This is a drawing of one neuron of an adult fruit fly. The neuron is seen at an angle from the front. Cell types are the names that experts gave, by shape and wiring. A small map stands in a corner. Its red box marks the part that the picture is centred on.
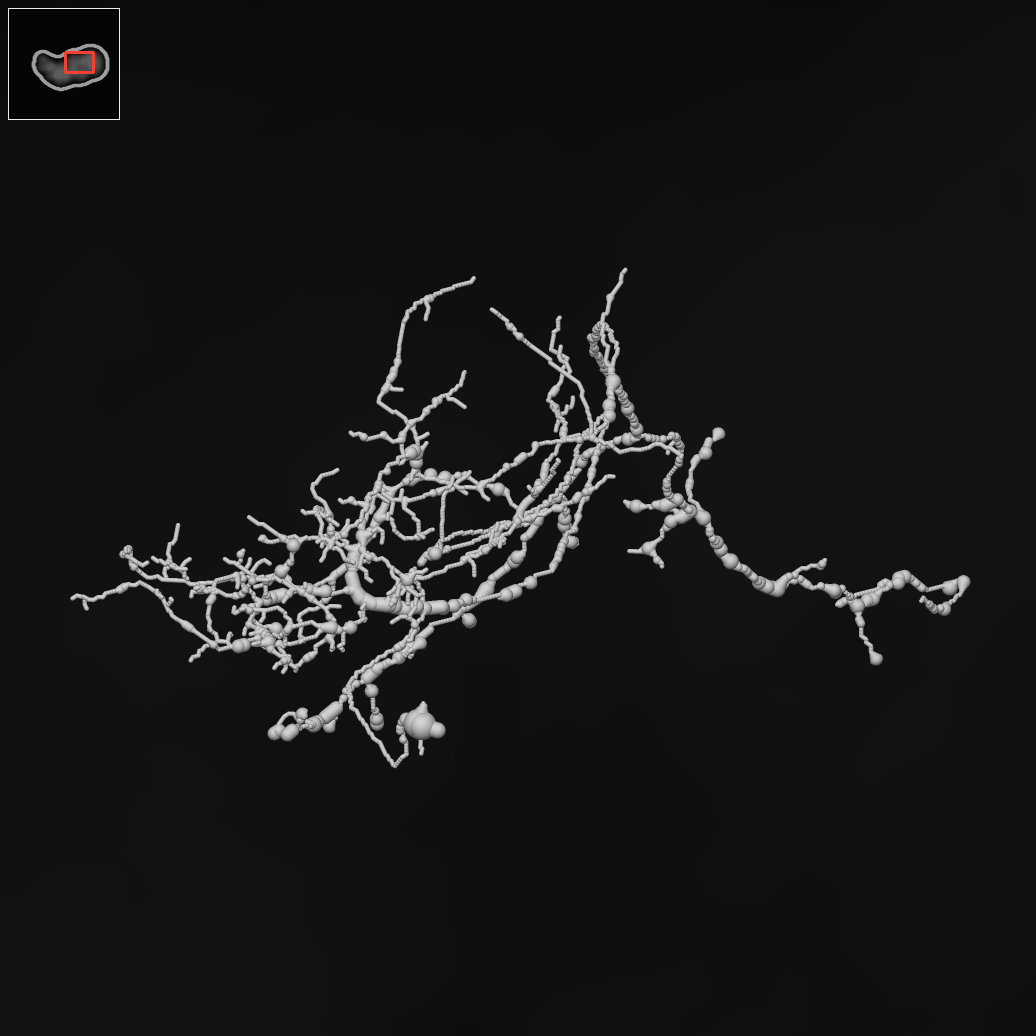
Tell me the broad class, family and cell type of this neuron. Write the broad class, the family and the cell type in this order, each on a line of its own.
central-brain intrinsic neuron
hemilineage AOTUv3_dorsal
AOTU007_a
